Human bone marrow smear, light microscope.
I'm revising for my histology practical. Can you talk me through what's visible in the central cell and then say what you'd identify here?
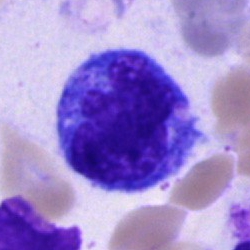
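Most of the cell is filled by the nucleus. The cytoplasm is deep blue. Along the right edge the cell looks frayed, with small irregular projections. Pale red cells lie around it without overlapping it. This is a monocyte.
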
